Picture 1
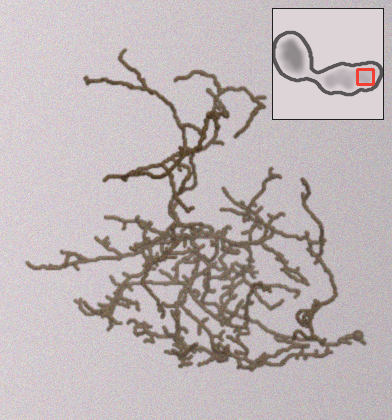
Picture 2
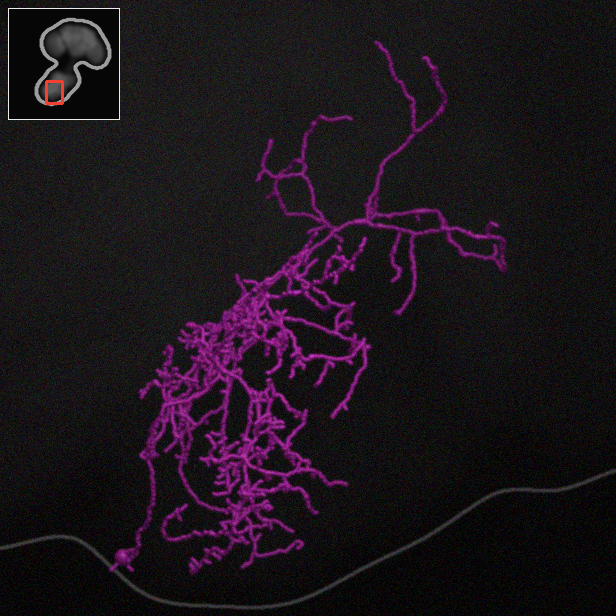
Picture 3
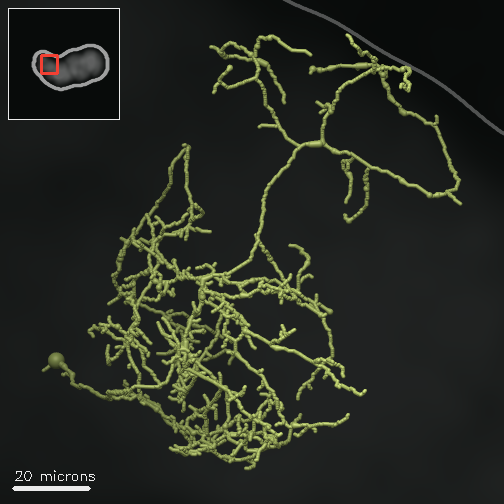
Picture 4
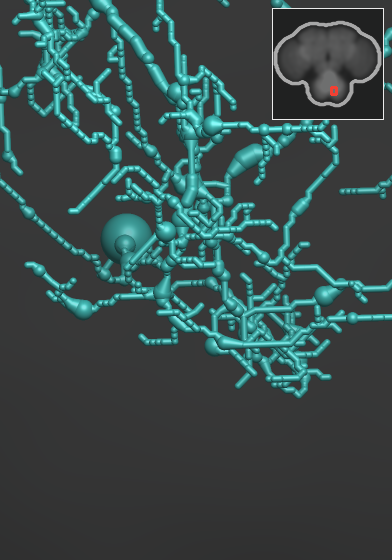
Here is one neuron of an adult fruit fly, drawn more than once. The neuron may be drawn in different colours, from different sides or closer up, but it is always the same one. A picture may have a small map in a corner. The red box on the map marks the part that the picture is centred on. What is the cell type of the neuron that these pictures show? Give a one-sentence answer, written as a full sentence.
By cell type, this neuron is classified as IN04B080.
